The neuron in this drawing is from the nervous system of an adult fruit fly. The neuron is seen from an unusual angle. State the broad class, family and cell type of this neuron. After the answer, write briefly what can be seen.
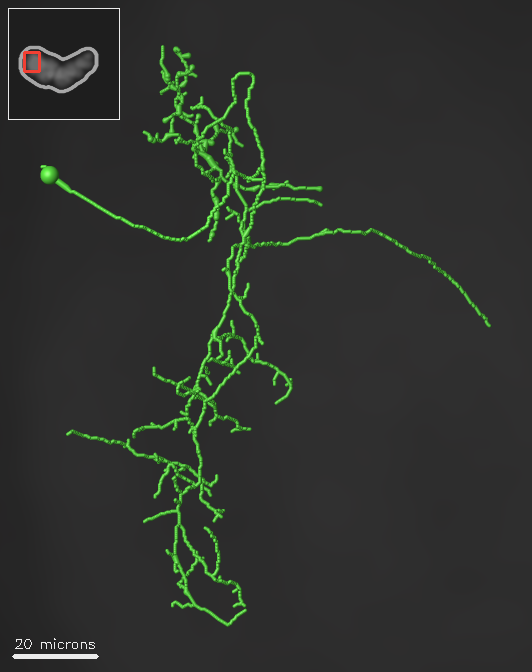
Its broad class is central-brain intrinsic neuron. The family is hemilineage SLPav3. Its cell type is SLP188. The cell body is at the upper left of the picture. By the scale bar it is about 140 microns tall in this view. Dozens of branch ends can be seen.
